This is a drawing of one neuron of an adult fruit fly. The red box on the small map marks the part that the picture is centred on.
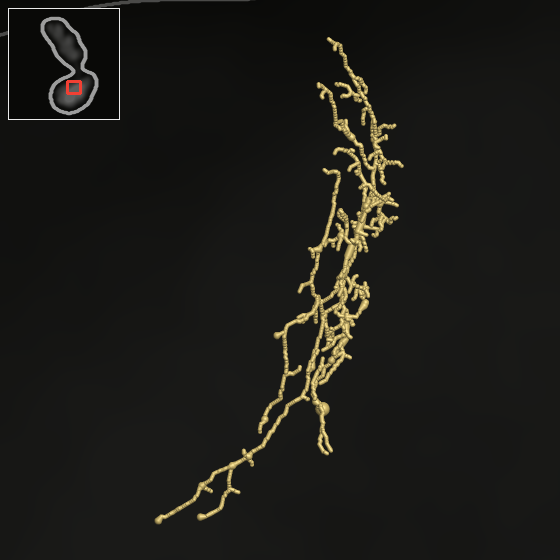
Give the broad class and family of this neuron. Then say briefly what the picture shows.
Its broad class is optic-lobe intrinsic neuron. Its family is Cm. Dozens of branch ends can be seen. In this view it is taller than it is wide.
